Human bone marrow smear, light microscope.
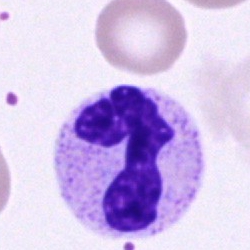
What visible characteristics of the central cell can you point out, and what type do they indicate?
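Dense, dark purple clumps make up the chromatin, and no nucleoli can be made out in the nucleus. Fine, small lilac granules lie evenly scattered through the cytoplasm, which shows no vacuoles. This is a segmented neutrophil.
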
